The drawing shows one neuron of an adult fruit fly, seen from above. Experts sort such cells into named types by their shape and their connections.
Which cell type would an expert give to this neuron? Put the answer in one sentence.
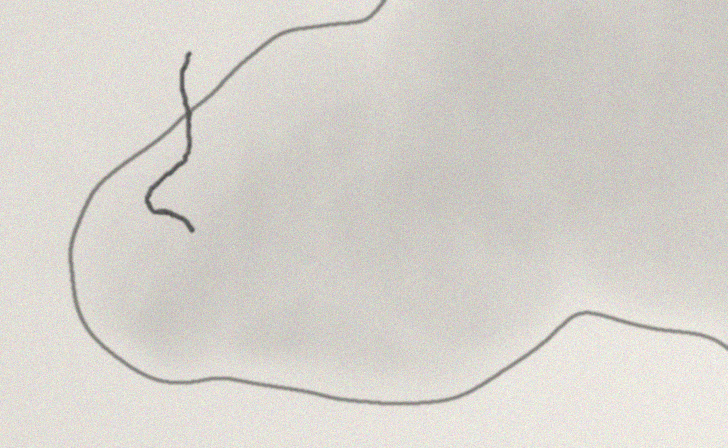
The cell type is R8y.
